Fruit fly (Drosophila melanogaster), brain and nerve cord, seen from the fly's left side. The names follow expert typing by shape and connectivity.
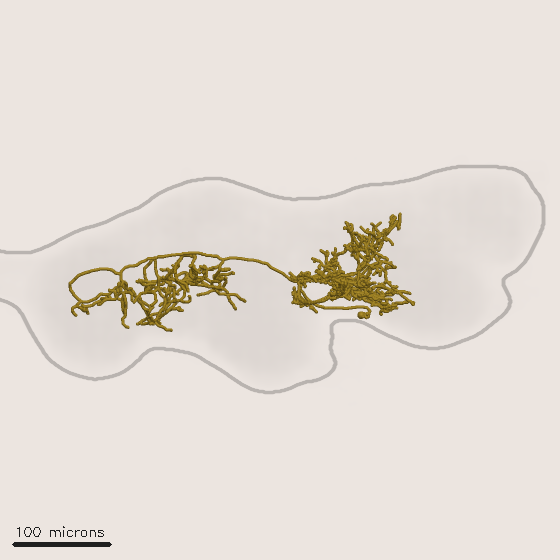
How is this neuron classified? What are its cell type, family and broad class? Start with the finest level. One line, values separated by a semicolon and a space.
AN10B015; hemilineage 10B; ascending neuron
